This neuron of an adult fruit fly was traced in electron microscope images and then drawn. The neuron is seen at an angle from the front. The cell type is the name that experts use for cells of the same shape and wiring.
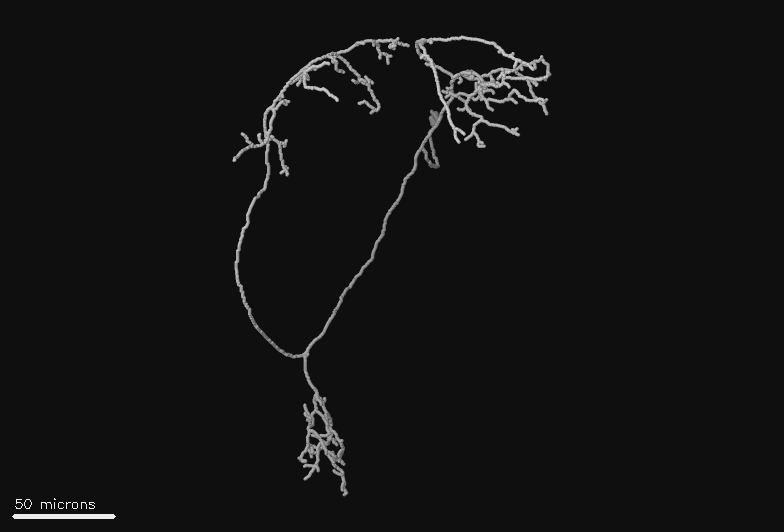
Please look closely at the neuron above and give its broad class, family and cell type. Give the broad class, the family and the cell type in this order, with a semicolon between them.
central-brain intrinsic neuron; hemilineage DM2_central; CB4127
